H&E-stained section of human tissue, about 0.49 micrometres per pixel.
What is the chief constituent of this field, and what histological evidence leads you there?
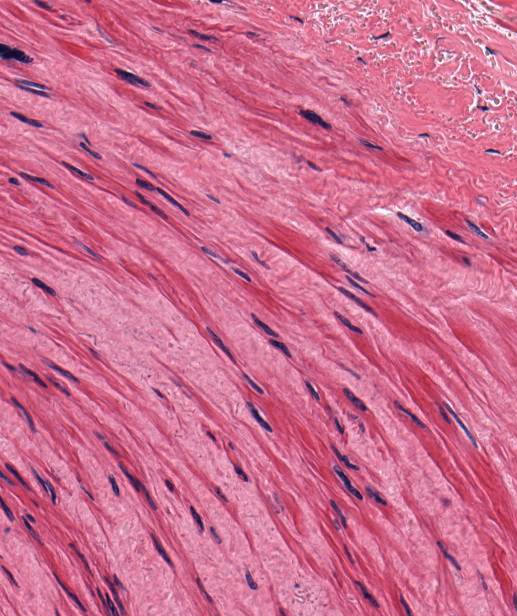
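Tunica media of an artery fills most of the field. Long spindle-cell bands sweep diagonally from upper left to lower right, their thin, elongated, dark blue nuclei parallel to the bands. Between nuclei, pink fibrillar material alternates in deeper and paler bands.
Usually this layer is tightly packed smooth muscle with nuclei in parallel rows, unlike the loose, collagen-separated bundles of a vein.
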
